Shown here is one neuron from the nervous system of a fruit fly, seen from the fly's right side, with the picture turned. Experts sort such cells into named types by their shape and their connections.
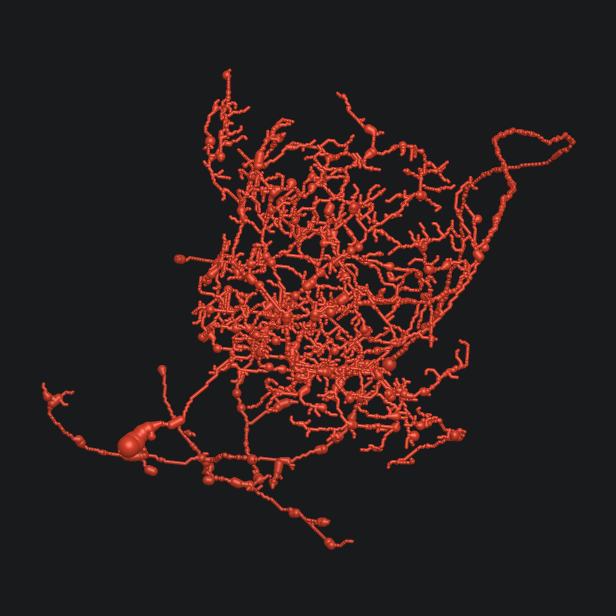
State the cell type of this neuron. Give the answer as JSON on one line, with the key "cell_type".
{"cell_type": "AVLP111"}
